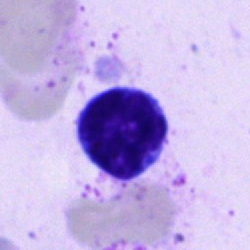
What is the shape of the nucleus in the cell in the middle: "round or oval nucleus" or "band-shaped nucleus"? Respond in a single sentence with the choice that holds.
Its nucleus forms a single compact round or oval shape.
